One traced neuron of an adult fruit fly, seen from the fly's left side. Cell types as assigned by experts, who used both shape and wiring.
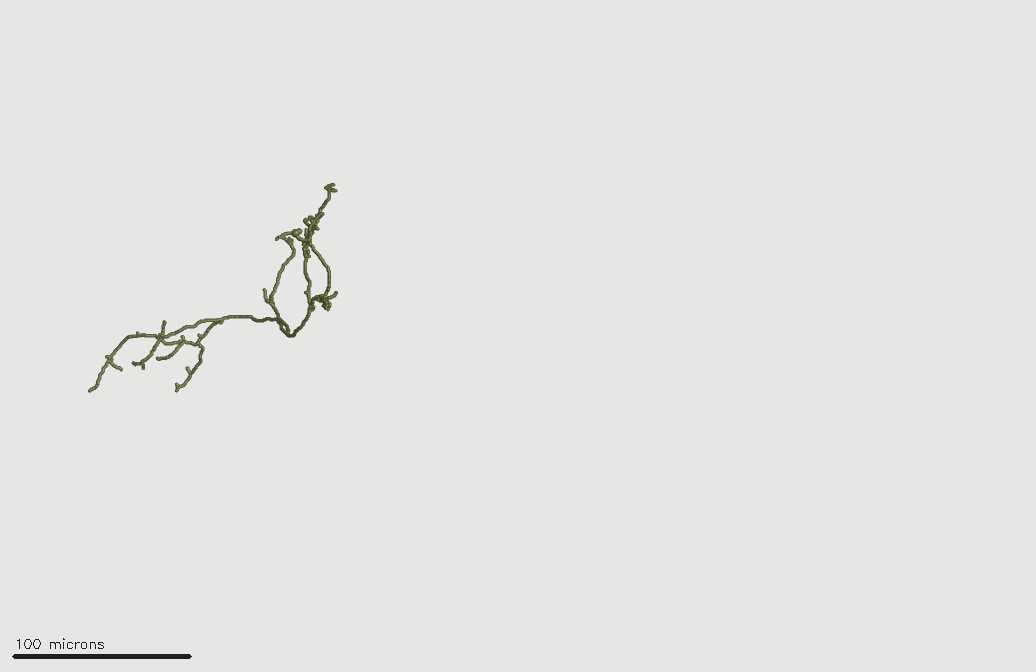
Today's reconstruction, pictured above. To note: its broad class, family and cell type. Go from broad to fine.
nerve-cord intrinsic neuron; hemilineage 11A; IN11A044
